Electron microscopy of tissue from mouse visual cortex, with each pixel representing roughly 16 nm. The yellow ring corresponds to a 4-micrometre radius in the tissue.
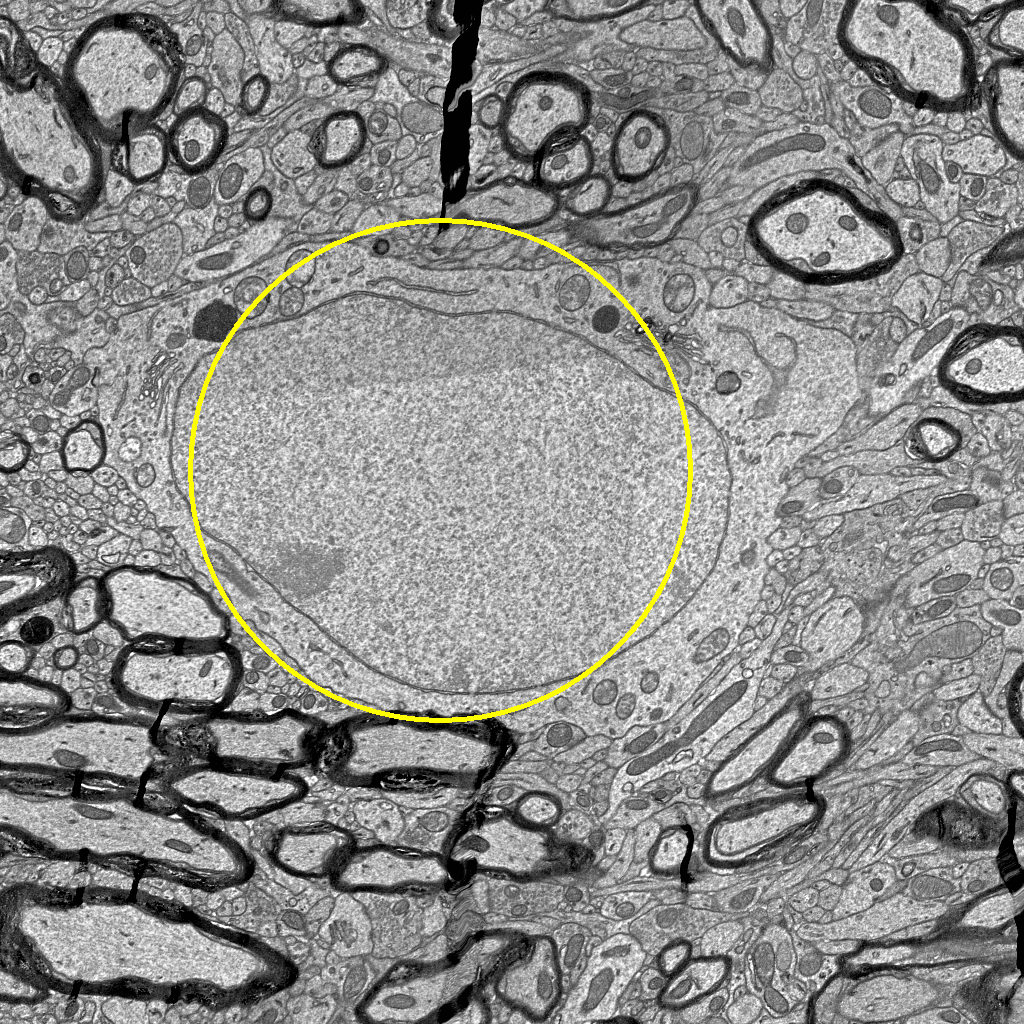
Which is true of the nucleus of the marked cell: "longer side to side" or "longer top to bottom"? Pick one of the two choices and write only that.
Longer side to side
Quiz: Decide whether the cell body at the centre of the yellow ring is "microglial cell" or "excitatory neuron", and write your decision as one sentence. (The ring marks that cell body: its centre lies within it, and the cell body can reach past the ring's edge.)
The cell holding the ring's centre is an excitatory neuron.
